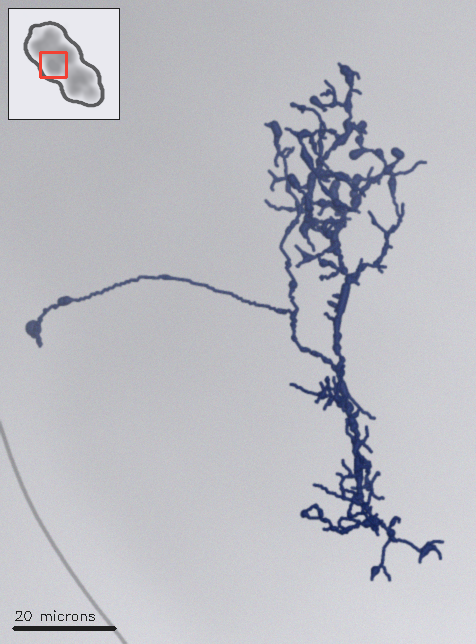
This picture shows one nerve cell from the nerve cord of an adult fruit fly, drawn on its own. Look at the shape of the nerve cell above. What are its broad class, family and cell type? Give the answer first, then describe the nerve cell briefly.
This is a nerve-cord intrinsic neuron. The family is hemilineage 09A. Its cell type is IN09A039. From top to bottom in the picture it spans about 100 microns. Dozens of branch ends can be seen.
